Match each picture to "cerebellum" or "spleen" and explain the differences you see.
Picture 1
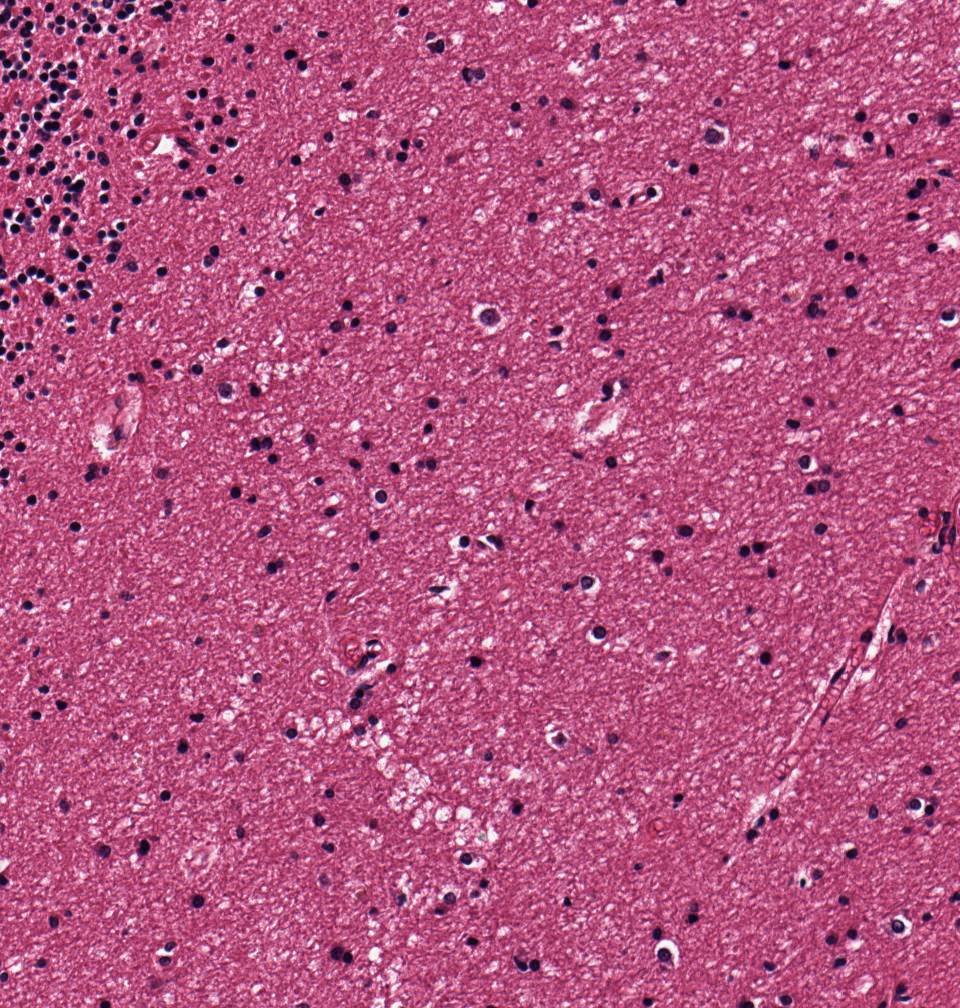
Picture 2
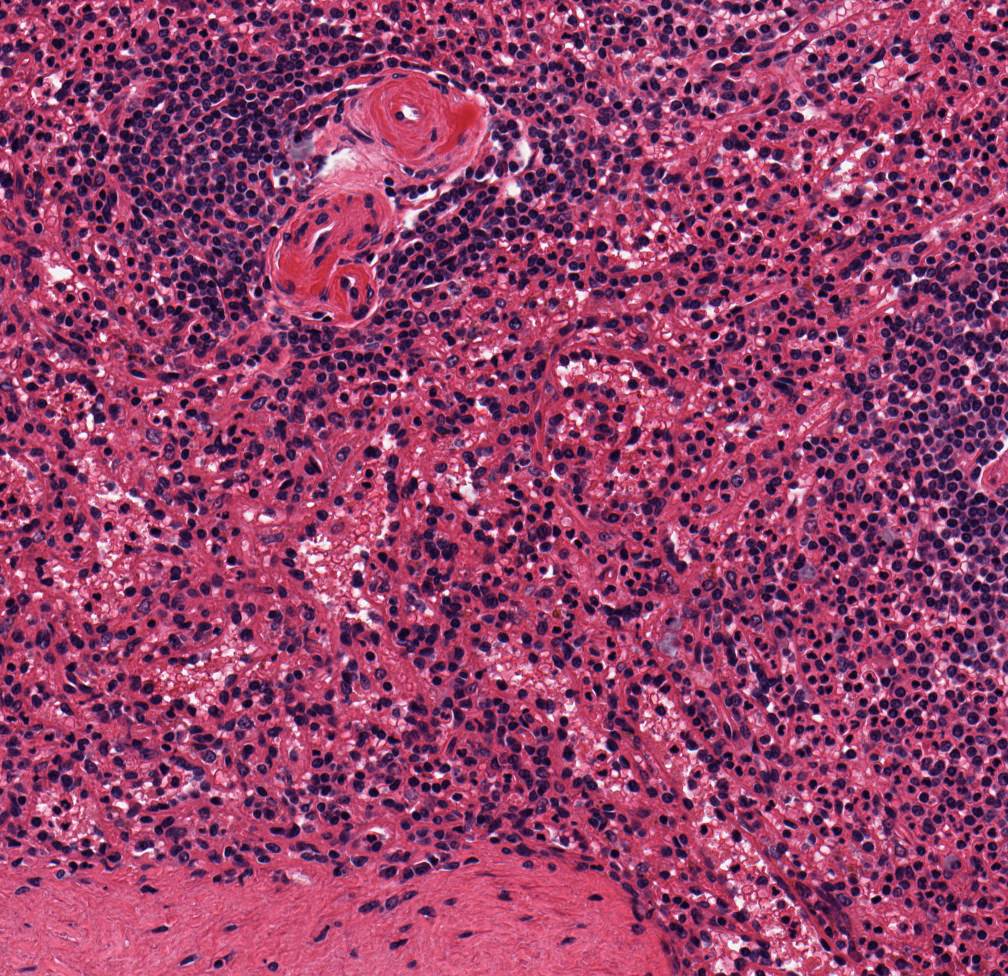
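Cerebellum: picture 1. Spleen: picture 2. Picture 1: small dark round nuclei crowd the top-left corner; elsewhere, a sparsely cellular, finely fibrillary pink matrix without collagen bundles. No large cell bodies with prominent nucleoli are present. Picture 2: dense lymphocyte sheets alternate with looser zones of blood-filled channels, and small lymphocytes with round dark nuclei predominate. At the top left, grouped arterioles with thick, homogeneous pink walls are cuffed by densely packed small lymphocytes.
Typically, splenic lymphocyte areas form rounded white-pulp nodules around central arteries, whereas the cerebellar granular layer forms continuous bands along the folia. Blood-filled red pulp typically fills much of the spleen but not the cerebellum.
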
